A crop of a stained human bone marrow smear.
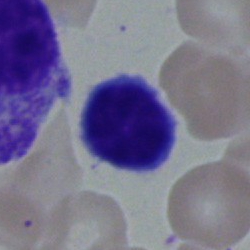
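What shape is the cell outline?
Roughly round, with a slightly uneven edge.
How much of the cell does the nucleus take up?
Nearly the whole cell.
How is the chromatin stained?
It is dense and deep blue-purple throughout, and no granules are seen anywhere in the cell.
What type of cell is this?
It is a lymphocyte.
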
